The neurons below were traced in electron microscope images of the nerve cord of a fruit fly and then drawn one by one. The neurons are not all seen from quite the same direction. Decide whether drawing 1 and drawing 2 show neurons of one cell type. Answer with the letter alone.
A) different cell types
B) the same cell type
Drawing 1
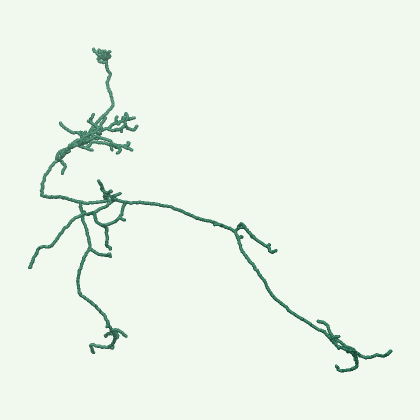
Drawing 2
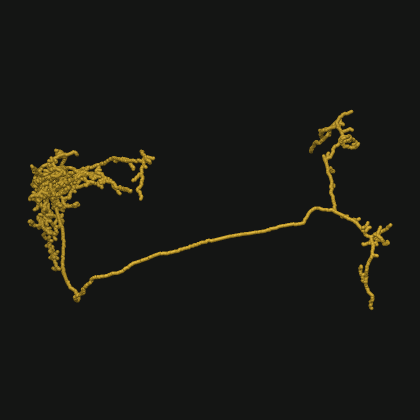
A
